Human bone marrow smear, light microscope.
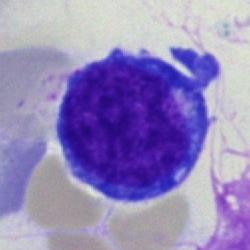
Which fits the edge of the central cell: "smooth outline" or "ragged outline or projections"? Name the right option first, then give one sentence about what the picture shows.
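Ragged outline or projections. A dark blue bleb projects from the upper right edge of the cell.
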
